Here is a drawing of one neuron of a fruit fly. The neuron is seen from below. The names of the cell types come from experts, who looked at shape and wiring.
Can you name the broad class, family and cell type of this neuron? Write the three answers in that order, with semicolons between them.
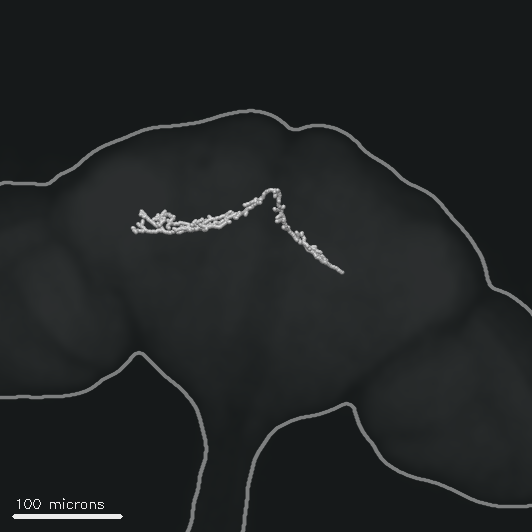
central-brain intrinsic neuron; DN1; DN1pA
